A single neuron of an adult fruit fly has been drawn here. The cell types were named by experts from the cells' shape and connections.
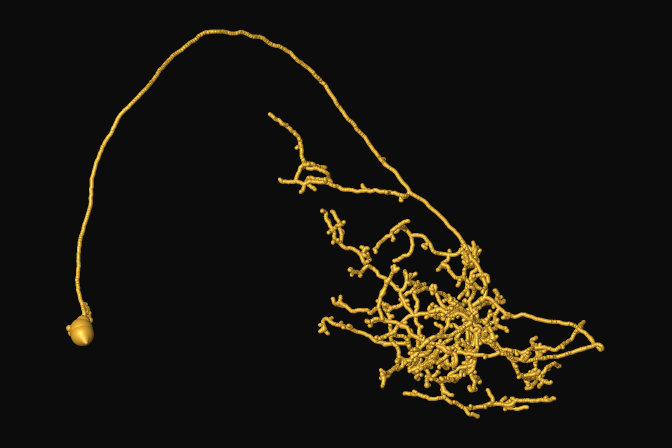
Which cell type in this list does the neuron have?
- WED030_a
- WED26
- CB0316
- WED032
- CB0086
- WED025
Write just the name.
WED030_a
